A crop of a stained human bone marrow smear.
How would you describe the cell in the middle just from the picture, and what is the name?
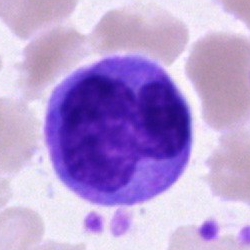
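In this cell the nucleus is folded, with a cleft setting off a lobe at the upper right, and it fills most of the cell. Around it, the cytoplasm forms a blue-violet rim that is widest at the lower right. The cell is a monocyte.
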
